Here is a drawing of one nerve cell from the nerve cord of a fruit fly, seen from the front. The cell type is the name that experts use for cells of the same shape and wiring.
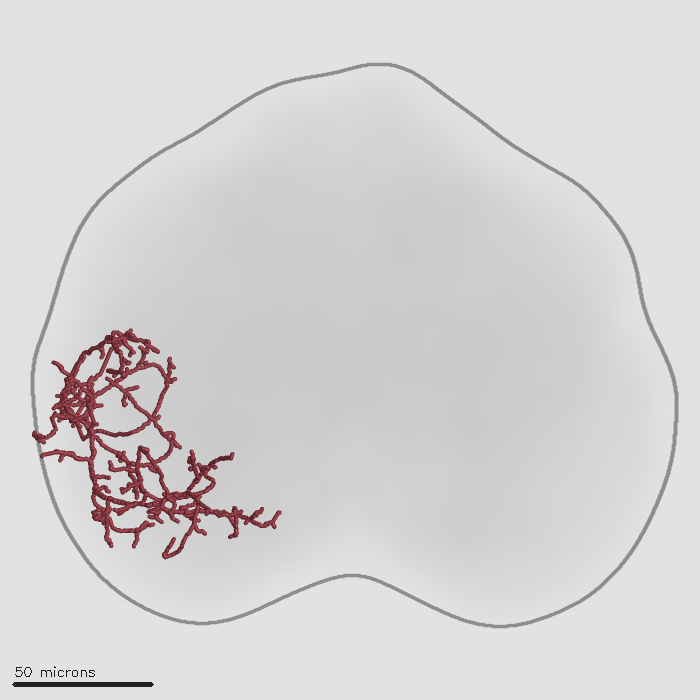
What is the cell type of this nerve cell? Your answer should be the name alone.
IN03A087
